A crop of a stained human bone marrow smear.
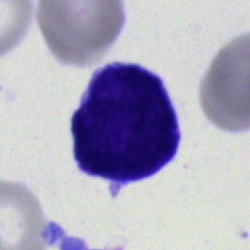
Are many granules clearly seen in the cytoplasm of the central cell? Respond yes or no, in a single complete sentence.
No, in the cell's cytoplasm no granules are visible.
